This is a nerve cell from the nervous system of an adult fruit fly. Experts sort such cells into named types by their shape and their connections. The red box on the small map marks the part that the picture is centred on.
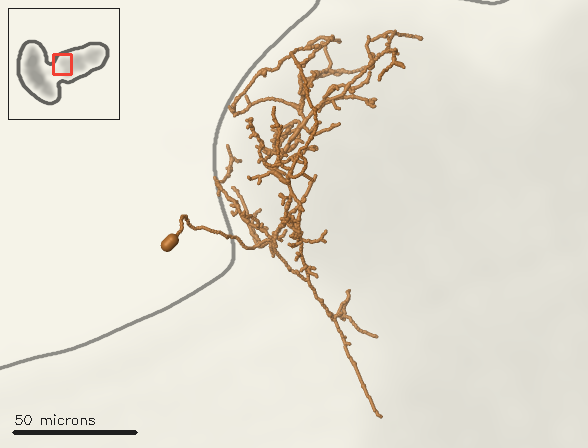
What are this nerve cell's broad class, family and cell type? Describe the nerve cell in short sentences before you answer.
The cell body is on the left of the picture. From top to bottom in the picture it spans about 160 microns. The picture shows dozens of branch ends. This is a nerve-cord intrinsic neuron. The family is hemilineage 16B. The cell type is IN16B061.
